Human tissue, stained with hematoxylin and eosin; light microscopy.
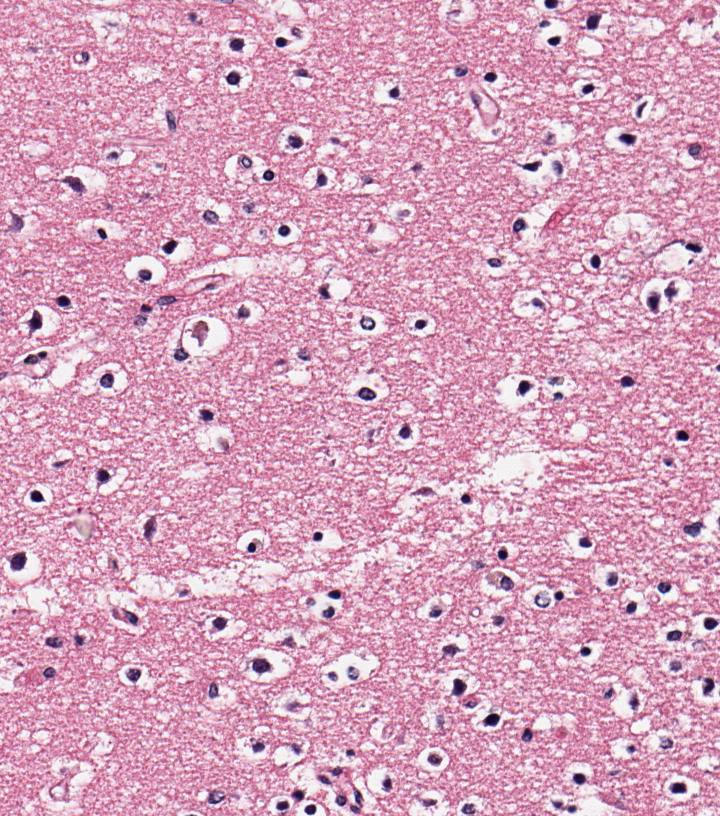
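Cerebral cortex. Look at the finely fibrillary pink neuropil filling the field, with cells scattered singly and fairly evenly. Most nuclei are small, round and dark, and many sit in a clear, empty-looking halo rather than visible pink cytoplasm. Notice there is no fat and no large lumen.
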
